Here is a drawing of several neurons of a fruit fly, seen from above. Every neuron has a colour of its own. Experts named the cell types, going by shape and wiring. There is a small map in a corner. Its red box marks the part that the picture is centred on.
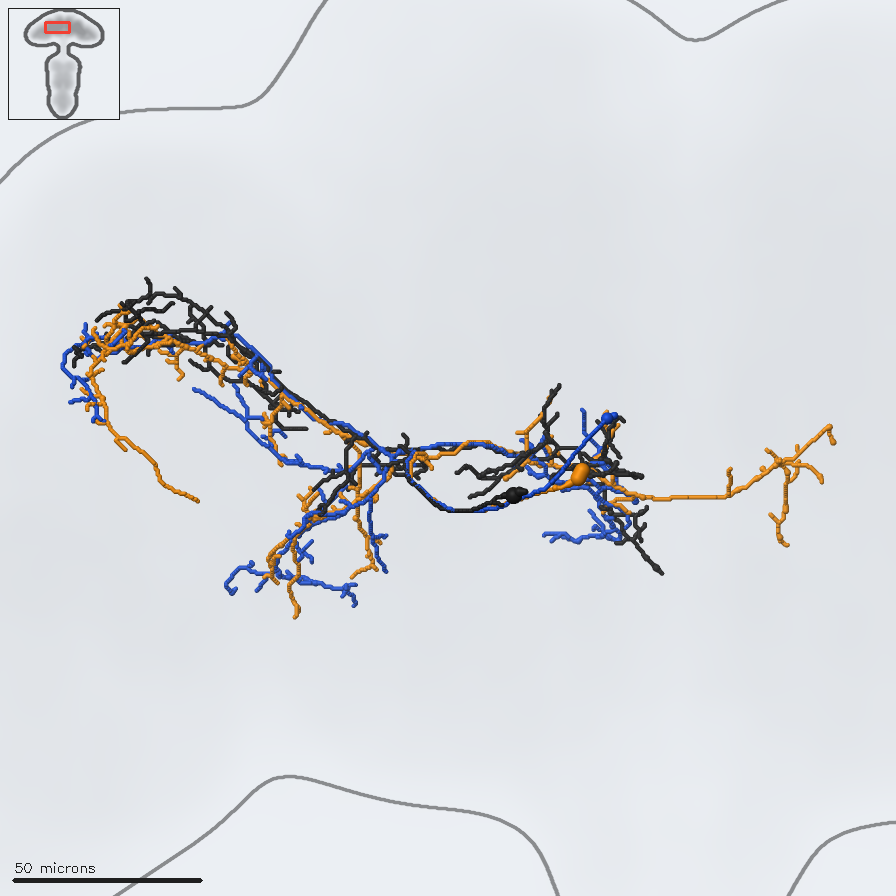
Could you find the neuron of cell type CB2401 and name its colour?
orange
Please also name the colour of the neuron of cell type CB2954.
blue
